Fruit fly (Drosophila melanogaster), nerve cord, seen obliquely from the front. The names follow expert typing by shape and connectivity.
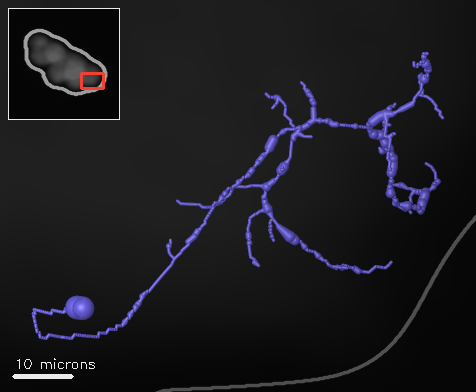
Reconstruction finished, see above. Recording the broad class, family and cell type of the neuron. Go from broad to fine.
nerve-cord intrinsic neuron; hemilineage 13B; IN13B091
